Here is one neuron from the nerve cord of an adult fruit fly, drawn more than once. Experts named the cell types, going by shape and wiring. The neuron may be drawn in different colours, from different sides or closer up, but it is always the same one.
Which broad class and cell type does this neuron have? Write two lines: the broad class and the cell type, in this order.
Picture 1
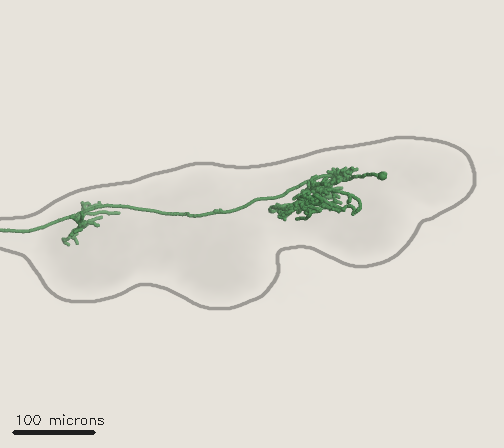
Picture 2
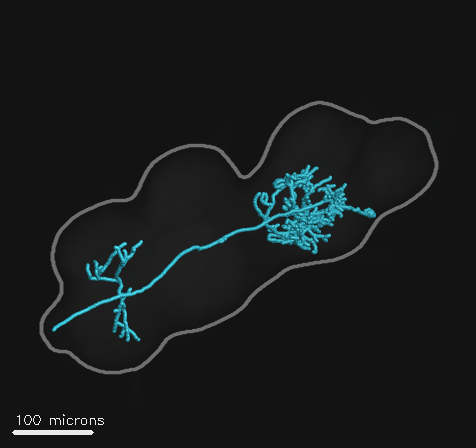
ascending neuron
ANXXX071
